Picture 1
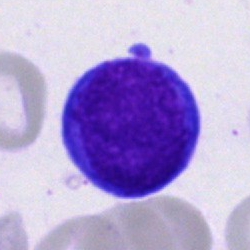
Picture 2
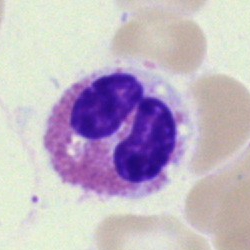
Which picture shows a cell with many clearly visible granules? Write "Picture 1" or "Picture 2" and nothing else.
Picture 2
